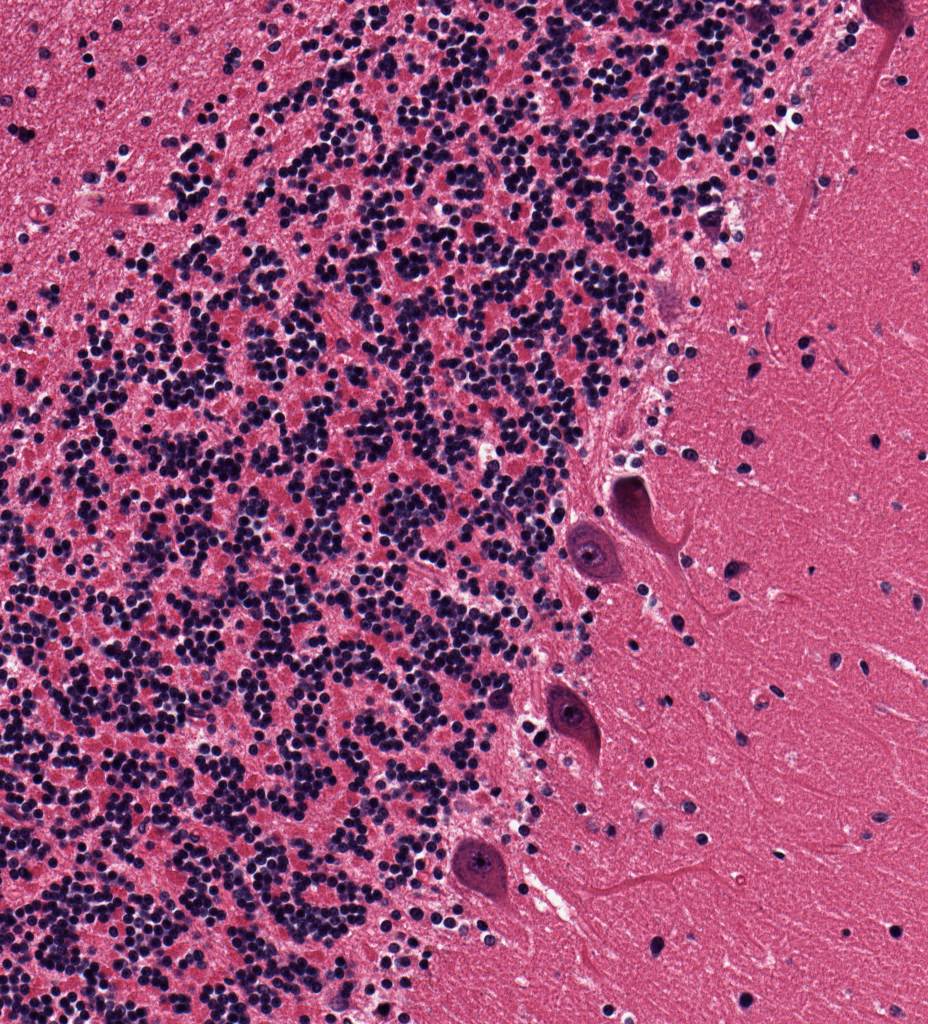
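Cerebellum, haematoxylin and eosin: along the border between the dark layer and the pale layer, large flask-shaped Purkinje cells sit in a single row, and from one of them a thick process extends rightward into the pale layer. The dark layer, then, is granule cells: small round, darkly stained nuclei with very scant cytoplasm. The pale layer on the right looks finely fibrillary, pink neuropil holding only scattered small nuclei.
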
